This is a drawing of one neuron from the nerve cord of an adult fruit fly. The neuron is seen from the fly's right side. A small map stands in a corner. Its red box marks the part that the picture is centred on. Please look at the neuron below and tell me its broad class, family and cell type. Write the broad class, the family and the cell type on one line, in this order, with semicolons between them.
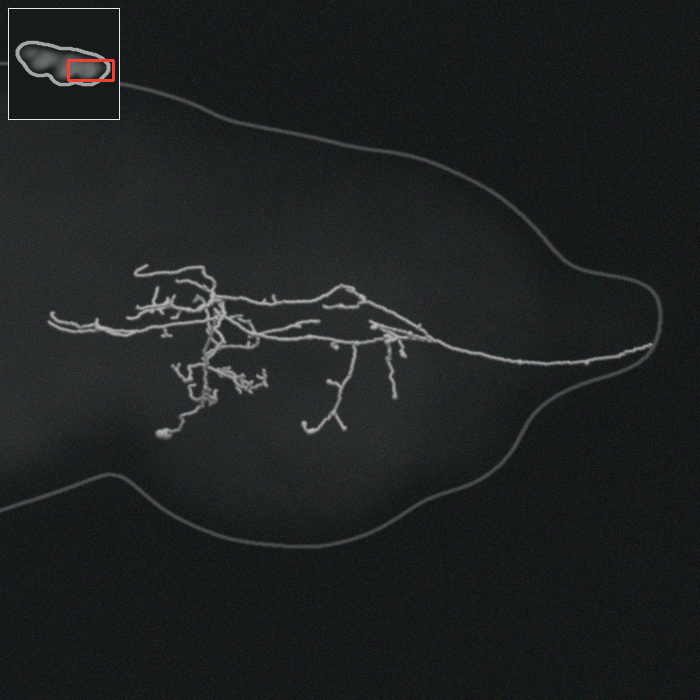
ascending neuron; hemilineage 12B; AN12B080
